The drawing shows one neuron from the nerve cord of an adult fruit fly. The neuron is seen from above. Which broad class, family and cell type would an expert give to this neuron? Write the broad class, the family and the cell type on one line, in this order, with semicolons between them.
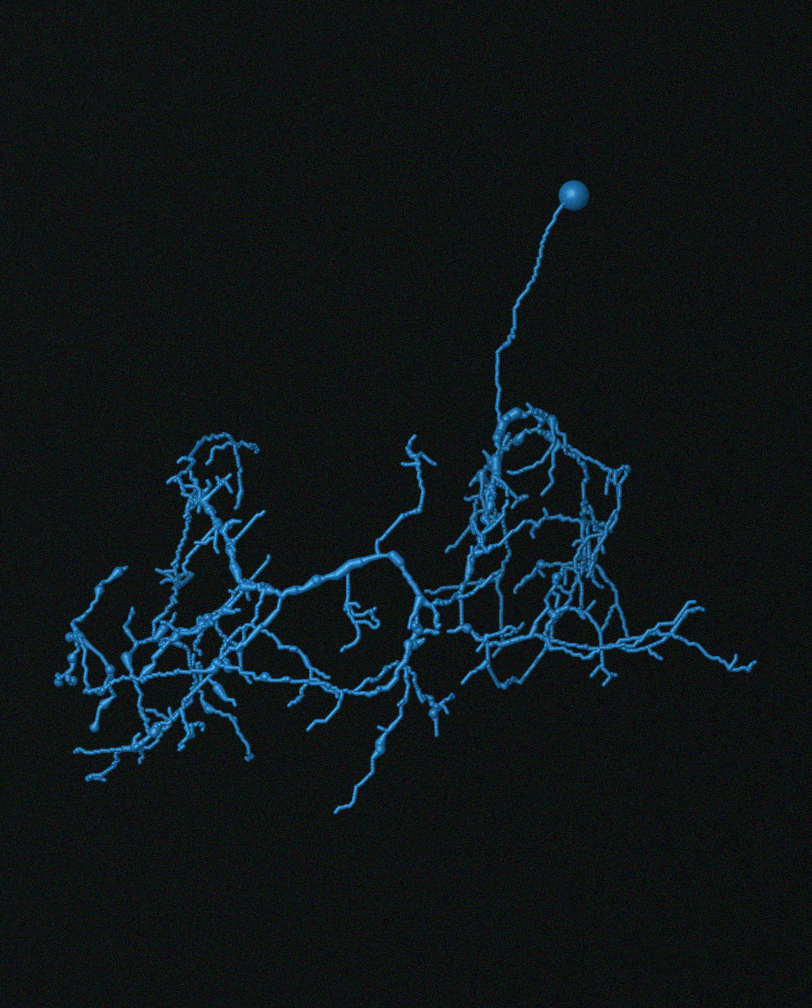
nerve-cord intrinsic neuron; hemilineage 08A; IN08A030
